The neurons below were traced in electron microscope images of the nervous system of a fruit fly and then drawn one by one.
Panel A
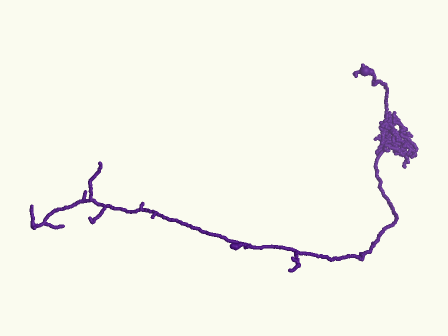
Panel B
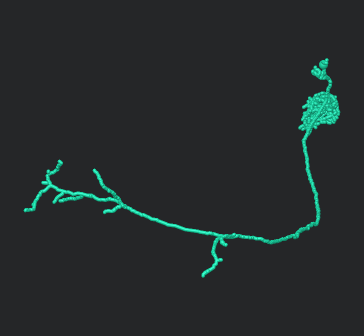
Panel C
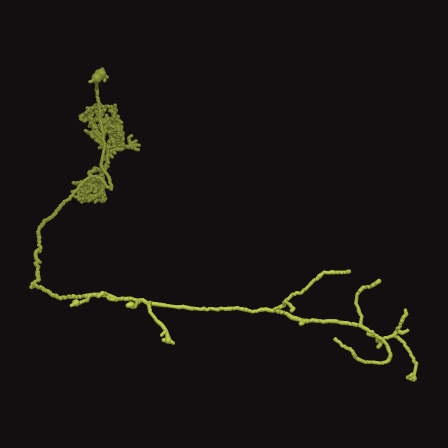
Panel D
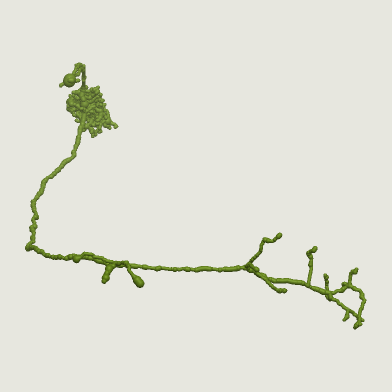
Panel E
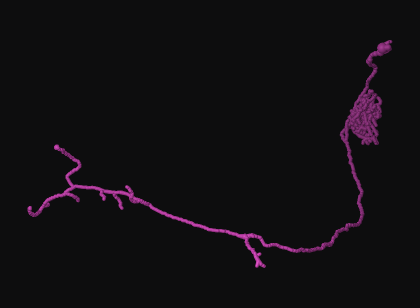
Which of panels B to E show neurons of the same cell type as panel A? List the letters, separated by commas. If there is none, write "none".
E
